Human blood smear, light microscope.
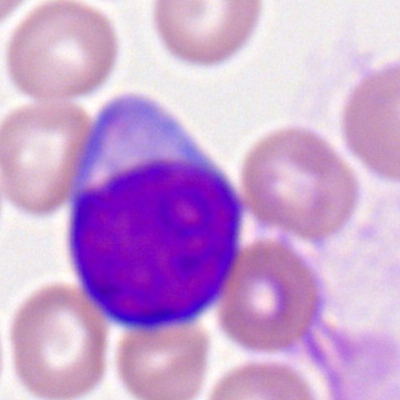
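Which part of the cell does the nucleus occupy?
The lower part.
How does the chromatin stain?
A dense dark purple.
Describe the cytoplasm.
Pale blue, forming a cap on the upper side of the nucleus.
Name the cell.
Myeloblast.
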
